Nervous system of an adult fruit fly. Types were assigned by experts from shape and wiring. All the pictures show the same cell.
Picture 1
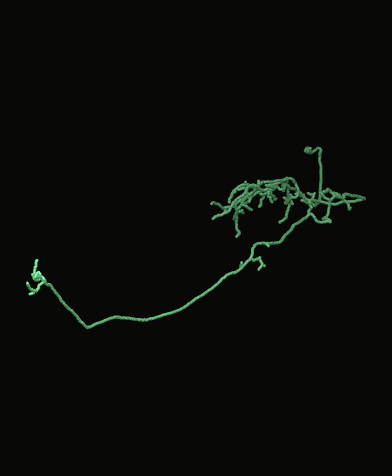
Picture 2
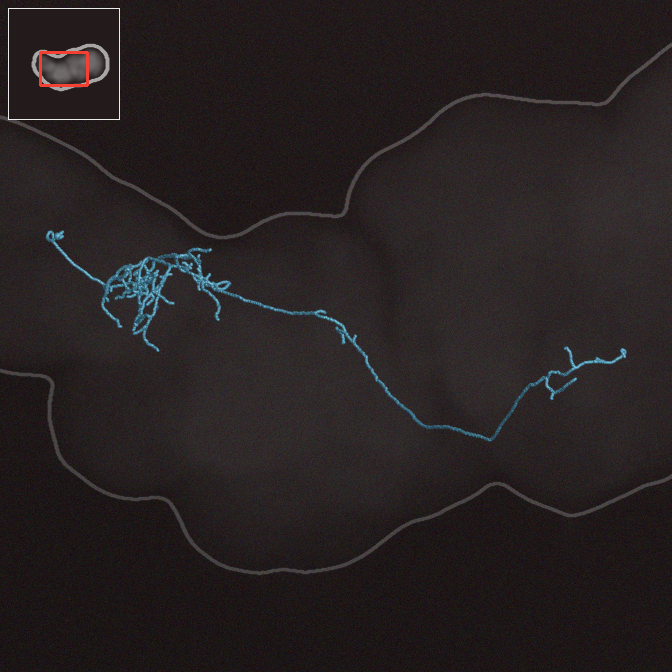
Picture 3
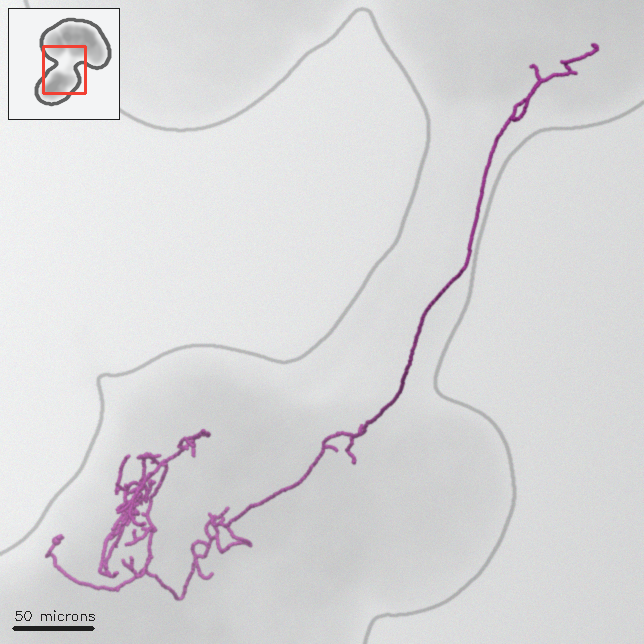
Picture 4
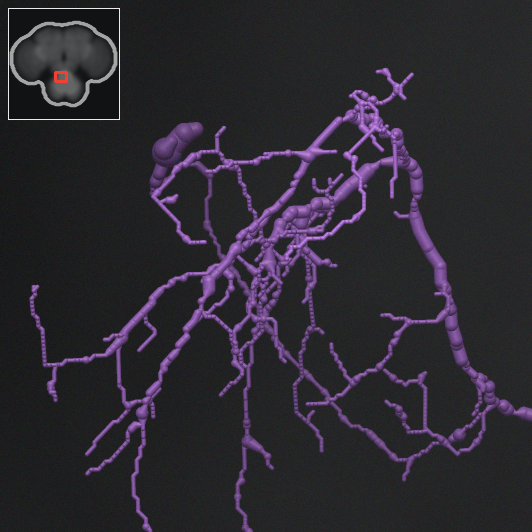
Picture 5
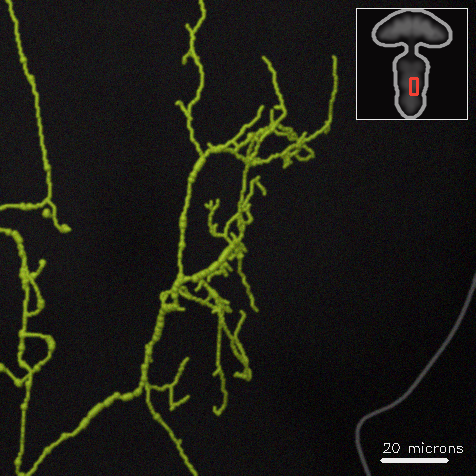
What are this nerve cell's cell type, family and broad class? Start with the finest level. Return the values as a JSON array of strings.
["AN19B046", "hemilineage 19B", "ascending neuron"]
